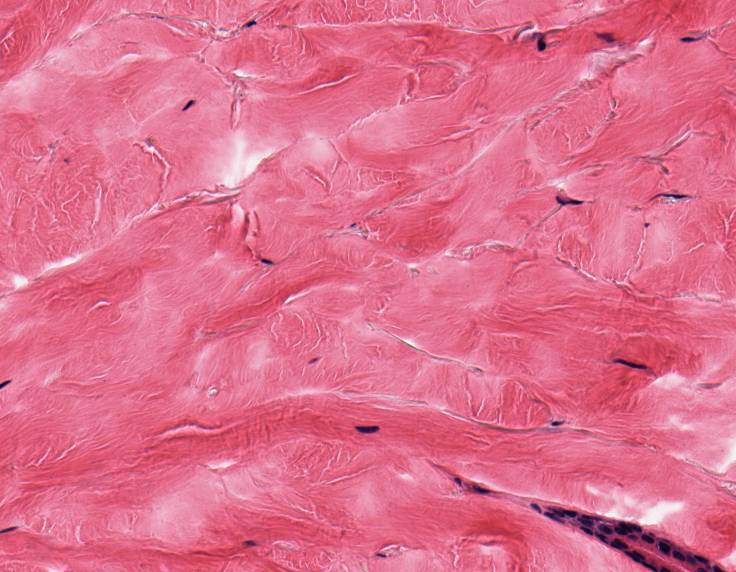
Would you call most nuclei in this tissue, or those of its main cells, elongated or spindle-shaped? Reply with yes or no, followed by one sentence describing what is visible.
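Yes. The scattered nuclei are thin, elongated and darkly stained.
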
